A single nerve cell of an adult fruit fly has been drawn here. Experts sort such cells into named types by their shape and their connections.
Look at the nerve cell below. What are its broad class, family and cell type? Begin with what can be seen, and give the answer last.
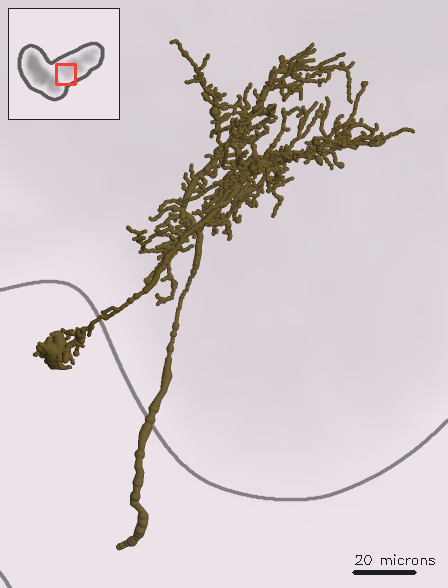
From top to bottom in the picture it spans about 170 microns. As drawn here it is taller than it is wide. It is a motor neuron of the nerve cord. Its family is hemilineage 16B. It is of cell type FNM2.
